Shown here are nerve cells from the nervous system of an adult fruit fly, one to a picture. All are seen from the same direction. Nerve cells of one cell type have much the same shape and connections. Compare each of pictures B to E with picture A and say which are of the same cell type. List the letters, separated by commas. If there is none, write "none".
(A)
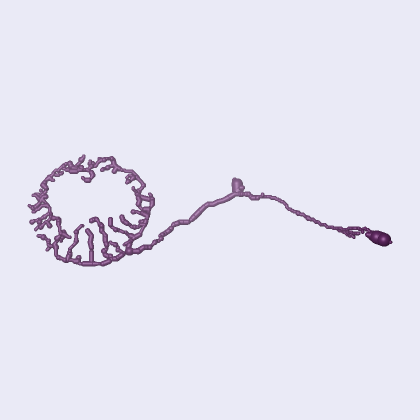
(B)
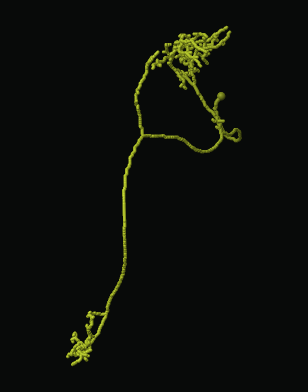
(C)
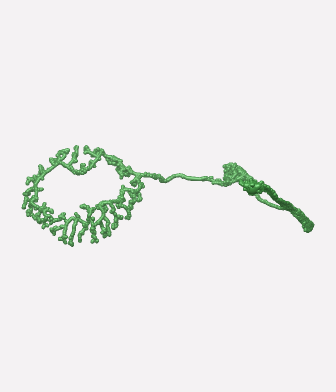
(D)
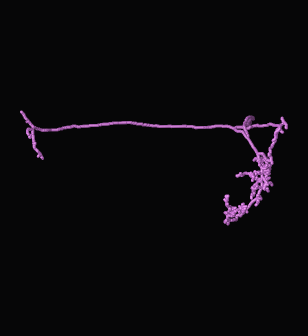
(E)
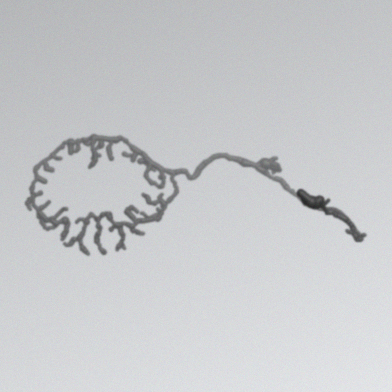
C, E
